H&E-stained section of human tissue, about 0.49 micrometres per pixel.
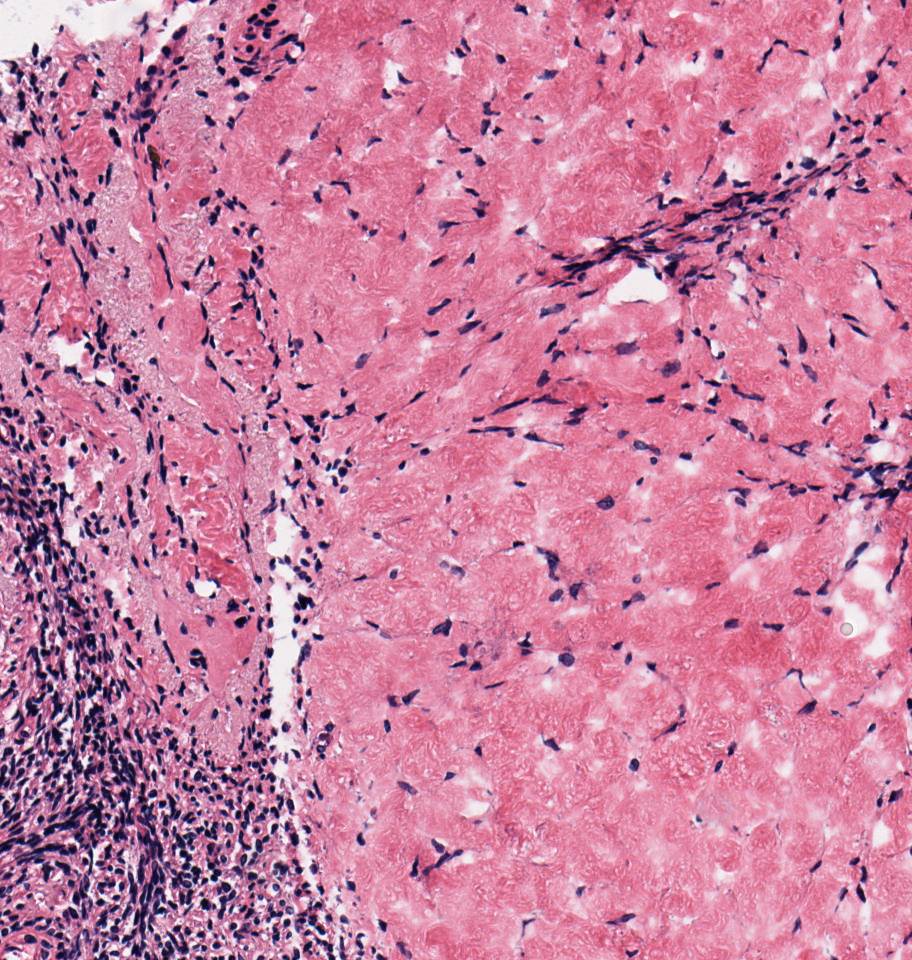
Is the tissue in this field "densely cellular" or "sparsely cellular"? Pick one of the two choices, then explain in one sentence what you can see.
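Sparsely cellular. Most of the field, the right and centre, is a broad expanse of pink fibrillary material with few nuclei.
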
